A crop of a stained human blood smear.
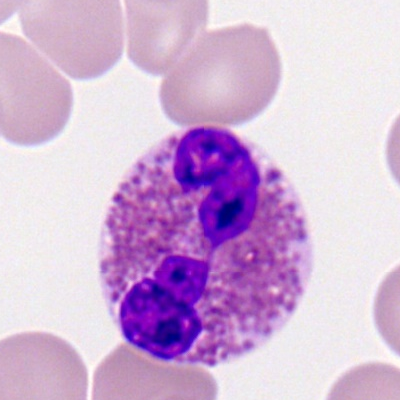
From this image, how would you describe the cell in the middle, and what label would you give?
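Smooth outline here, round to slightly oval. The nucleus is split into more than two lobes, strung in a chain from the top of the cell down to the bottom, and its chromatin is dark purple and condensed. Lots of round pinkish-red granules pack the cytoplasm. So that's an eosinophil.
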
